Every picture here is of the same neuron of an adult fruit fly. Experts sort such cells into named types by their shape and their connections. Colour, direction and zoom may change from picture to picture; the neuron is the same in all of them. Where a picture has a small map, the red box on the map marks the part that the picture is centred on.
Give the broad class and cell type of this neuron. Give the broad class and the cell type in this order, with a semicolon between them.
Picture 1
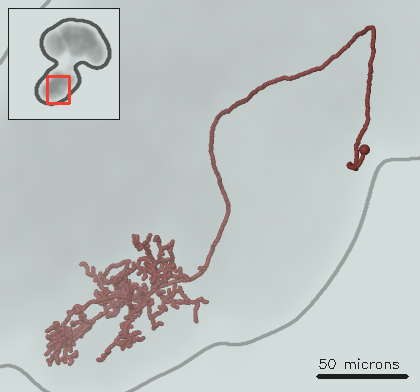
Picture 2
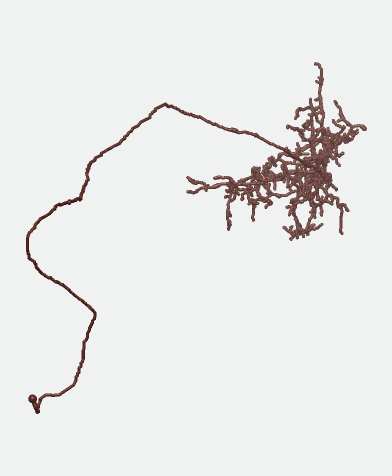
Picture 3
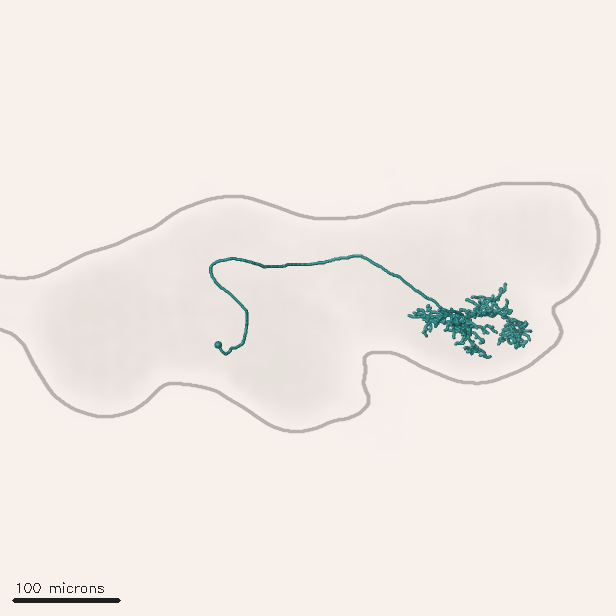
nerve-cord intrinsic neuron; INXXX321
